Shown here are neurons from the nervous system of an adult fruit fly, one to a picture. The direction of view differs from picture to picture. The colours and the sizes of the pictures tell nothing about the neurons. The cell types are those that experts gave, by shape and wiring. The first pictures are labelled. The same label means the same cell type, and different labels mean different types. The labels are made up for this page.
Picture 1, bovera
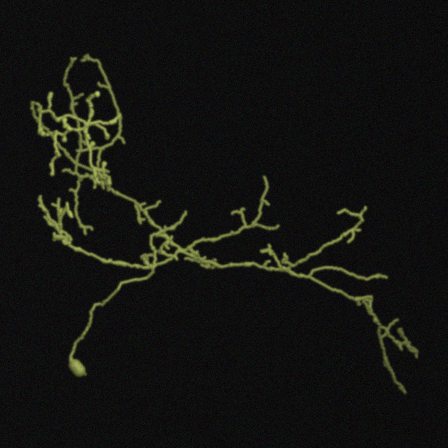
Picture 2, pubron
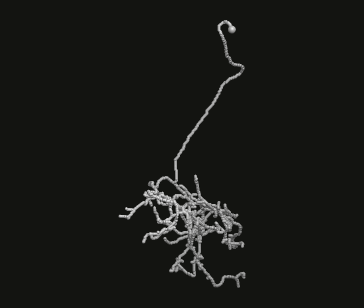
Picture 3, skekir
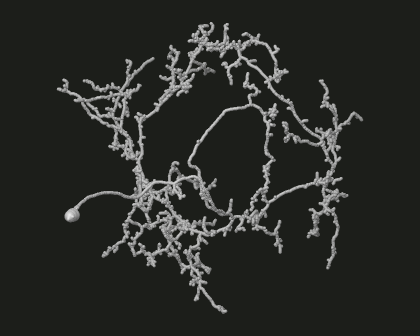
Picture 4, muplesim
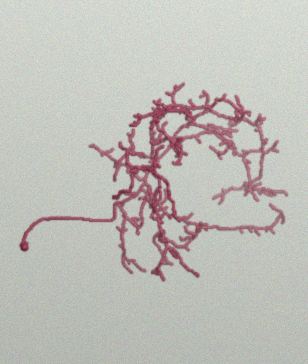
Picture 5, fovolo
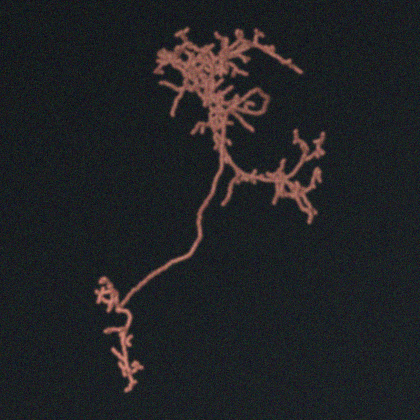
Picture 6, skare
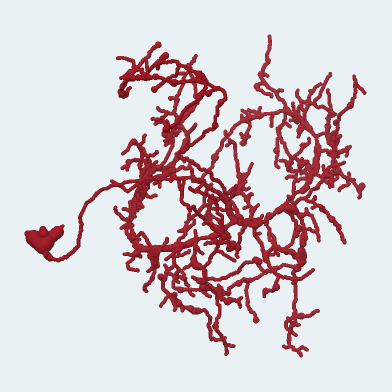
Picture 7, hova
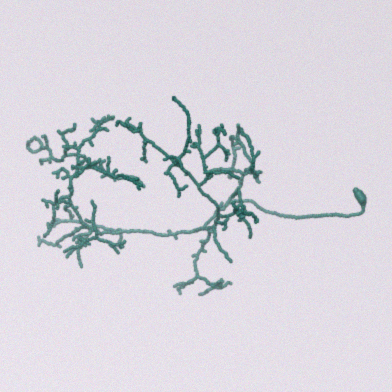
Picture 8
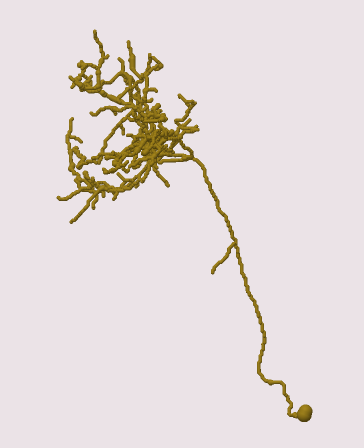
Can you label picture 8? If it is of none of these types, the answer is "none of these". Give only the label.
pubron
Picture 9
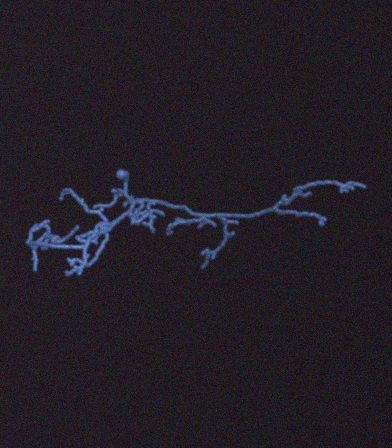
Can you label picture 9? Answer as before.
bovera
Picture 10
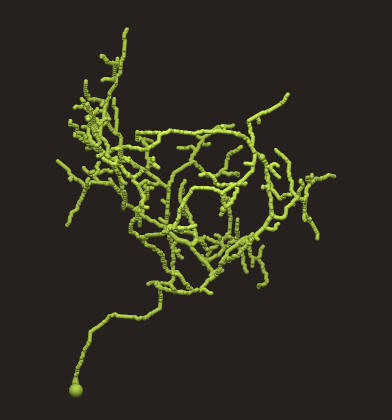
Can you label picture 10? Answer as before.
skekir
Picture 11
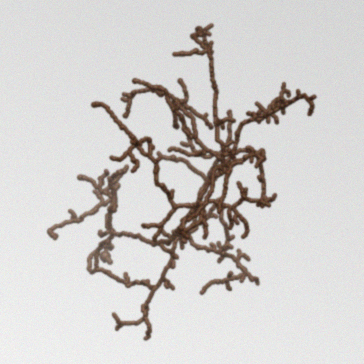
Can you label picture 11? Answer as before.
muplesim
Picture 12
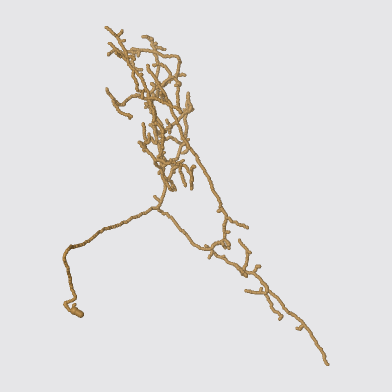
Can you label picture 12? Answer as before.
pubron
